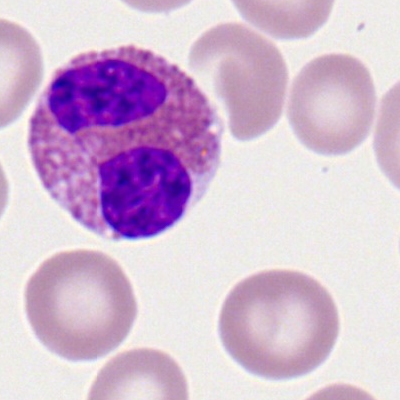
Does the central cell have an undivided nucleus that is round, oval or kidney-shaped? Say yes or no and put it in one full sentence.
No, the nucleus is not a single compact piece but two or more distinct lobes.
